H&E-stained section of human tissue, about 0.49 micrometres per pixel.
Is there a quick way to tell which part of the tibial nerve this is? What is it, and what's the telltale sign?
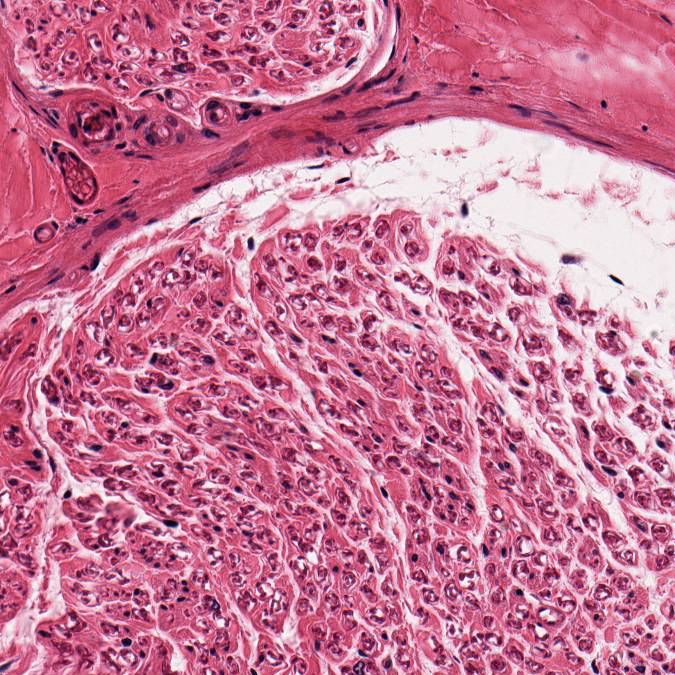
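This is nerve fascicle: a large one below, a smaller one top left. Fibres are cut across as small round profiles, each a pale halo around a pink central axon.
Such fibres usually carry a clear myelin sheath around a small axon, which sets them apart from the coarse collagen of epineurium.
A band of flattened cells wraps its upper edge.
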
